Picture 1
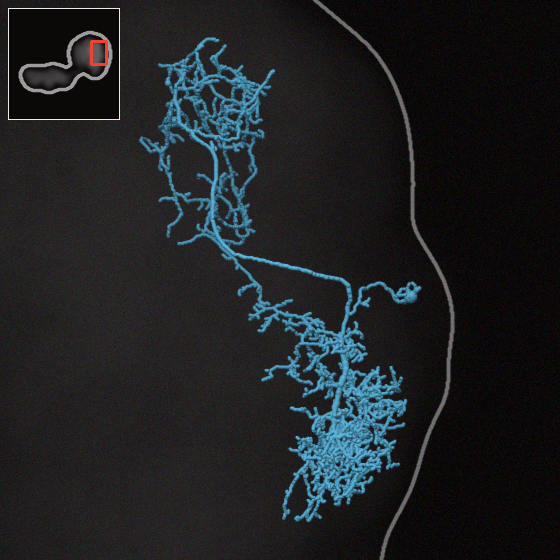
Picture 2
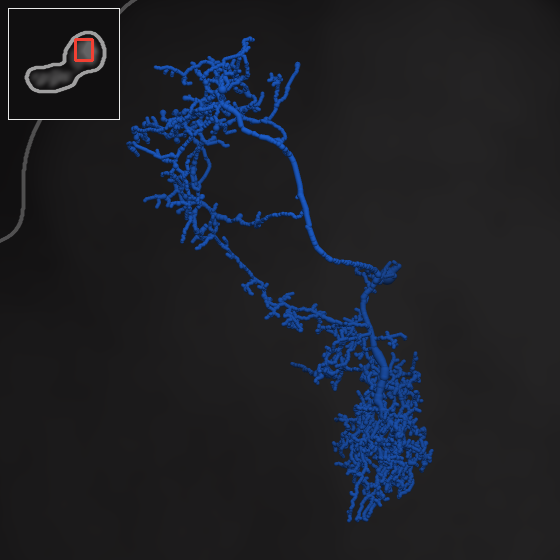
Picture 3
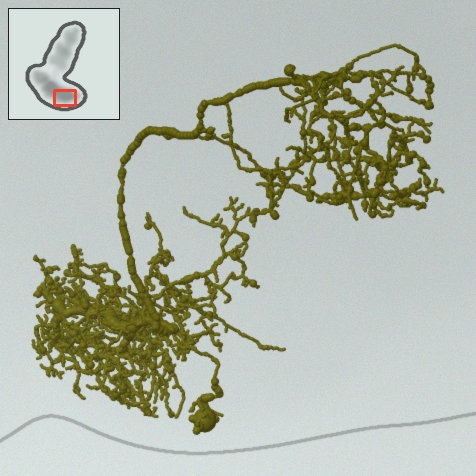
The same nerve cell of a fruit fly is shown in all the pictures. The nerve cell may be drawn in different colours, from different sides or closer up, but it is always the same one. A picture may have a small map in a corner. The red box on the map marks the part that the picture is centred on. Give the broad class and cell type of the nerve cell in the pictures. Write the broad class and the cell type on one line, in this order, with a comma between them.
central-brain intrinsic neuron, AVLP443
